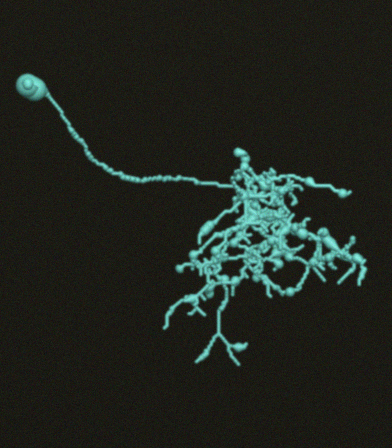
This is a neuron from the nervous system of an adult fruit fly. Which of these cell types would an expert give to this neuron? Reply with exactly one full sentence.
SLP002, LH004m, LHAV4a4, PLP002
To the cell type LHAV4a4 belongs this neuron.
